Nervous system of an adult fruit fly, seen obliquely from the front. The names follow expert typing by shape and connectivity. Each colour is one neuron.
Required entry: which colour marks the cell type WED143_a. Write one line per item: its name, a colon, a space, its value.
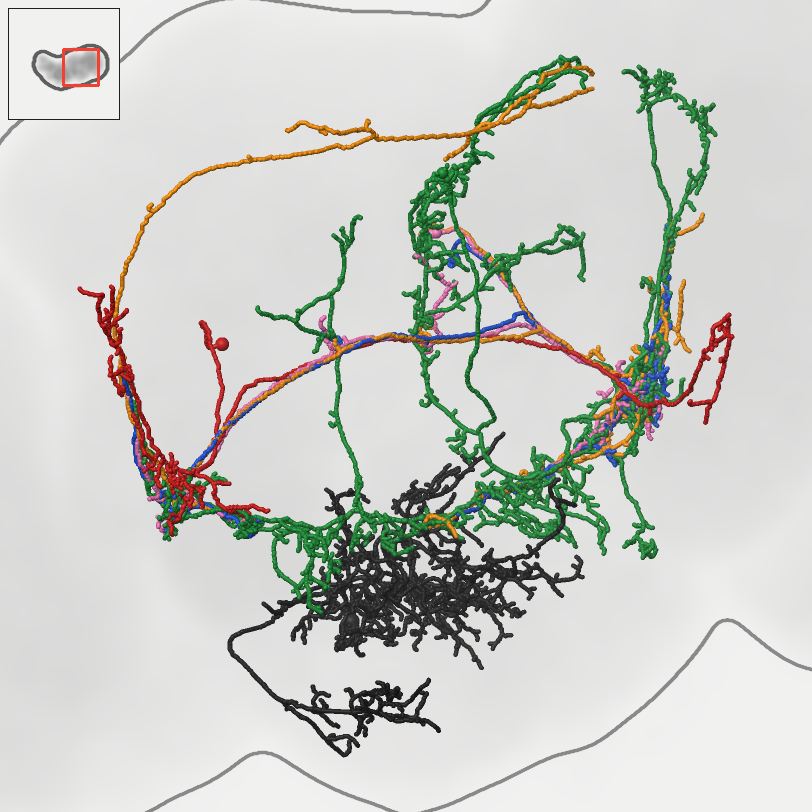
colour: pink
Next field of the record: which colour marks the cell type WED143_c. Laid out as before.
colour: orange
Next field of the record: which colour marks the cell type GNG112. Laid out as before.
colour: black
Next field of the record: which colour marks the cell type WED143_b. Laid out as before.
colour: blue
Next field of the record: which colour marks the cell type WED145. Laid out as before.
colour: red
